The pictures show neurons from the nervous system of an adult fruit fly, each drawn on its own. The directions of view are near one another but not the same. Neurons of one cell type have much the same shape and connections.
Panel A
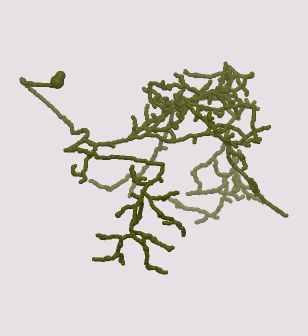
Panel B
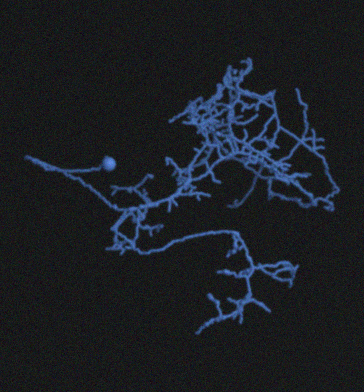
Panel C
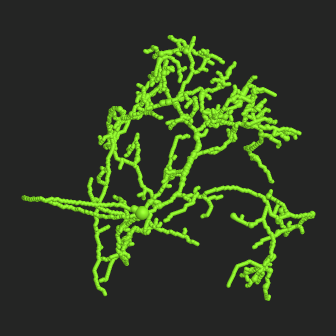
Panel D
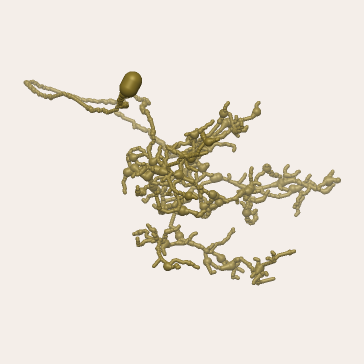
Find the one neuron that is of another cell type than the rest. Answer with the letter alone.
D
